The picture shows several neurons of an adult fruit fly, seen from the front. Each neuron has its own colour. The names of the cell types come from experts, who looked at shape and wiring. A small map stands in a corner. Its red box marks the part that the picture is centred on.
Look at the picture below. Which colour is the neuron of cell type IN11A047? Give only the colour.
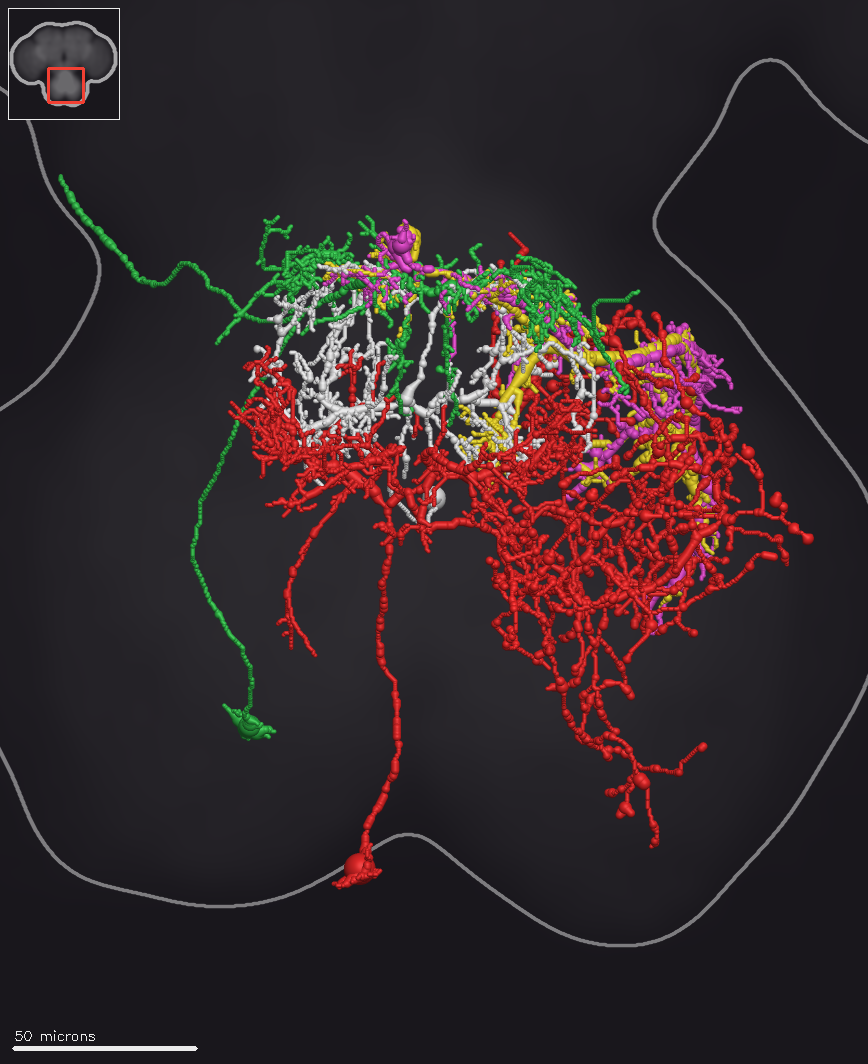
magenta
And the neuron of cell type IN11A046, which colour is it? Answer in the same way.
yellow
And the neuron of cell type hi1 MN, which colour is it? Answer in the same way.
green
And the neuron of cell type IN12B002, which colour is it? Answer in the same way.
red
